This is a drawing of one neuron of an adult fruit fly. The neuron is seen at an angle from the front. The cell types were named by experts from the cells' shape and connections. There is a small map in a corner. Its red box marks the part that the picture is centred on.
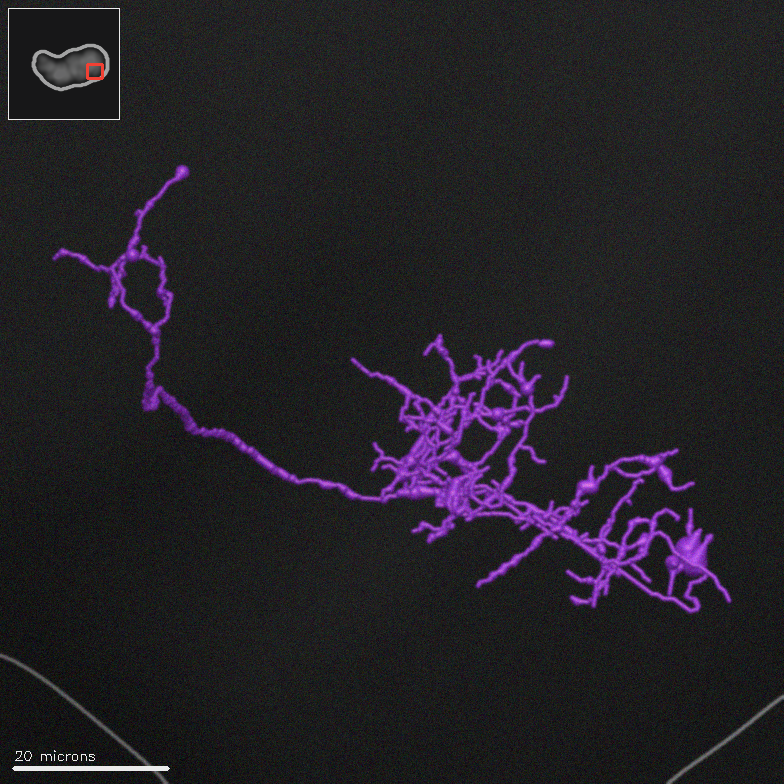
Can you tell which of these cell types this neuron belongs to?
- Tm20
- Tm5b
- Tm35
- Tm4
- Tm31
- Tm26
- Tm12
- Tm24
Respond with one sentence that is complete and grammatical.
A cell of type Tm26 is what this neuron is.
